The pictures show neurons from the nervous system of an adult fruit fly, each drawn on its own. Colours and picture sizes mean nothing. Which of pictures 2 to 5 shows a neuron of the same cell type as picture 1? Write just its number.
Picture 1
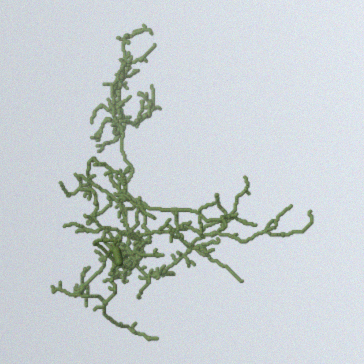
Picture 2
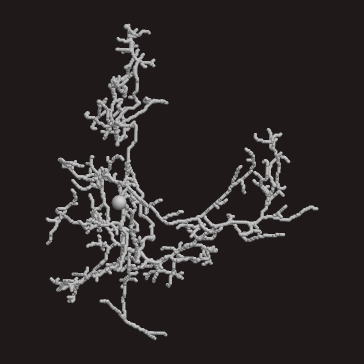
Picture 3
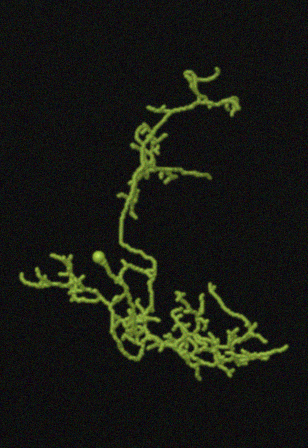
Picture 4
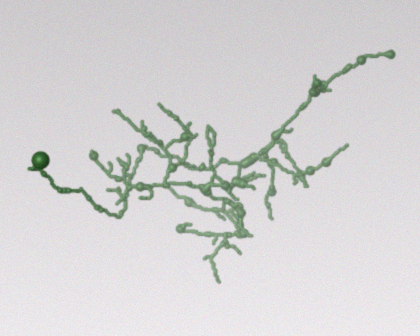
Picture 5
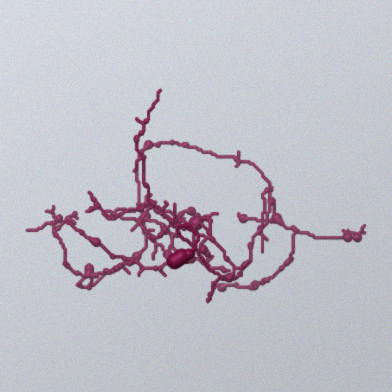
2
